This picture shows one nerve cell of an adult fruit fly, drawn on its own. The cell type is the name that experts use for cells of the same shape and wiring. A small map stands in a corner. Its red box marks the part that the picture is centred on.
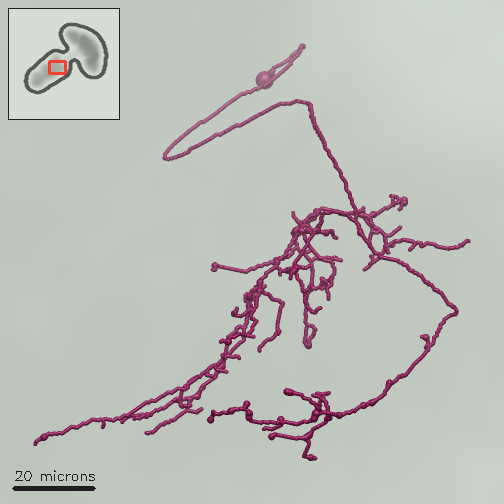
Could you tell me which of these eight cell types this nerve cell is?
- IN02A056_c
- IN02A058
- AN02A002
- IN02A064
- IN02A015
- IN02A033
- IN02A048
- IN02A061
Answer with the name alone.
IN02A056_c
